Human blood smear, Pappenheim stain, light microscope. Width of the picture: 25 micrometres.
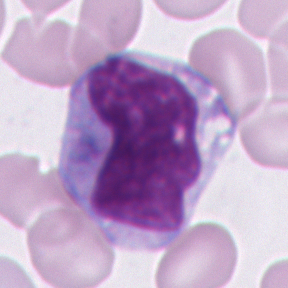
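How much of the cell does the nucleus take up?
Most of it; the widest rim of cytoplasm is on the left.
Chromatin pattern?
Finely mottled, not gathered into dense dark blocks.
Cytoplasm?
Pale greyish blue, with a few small clear vacuoles at the right edge of the nucleus.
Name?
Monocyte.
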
